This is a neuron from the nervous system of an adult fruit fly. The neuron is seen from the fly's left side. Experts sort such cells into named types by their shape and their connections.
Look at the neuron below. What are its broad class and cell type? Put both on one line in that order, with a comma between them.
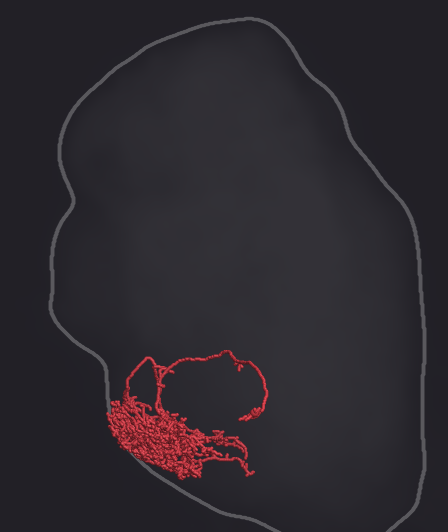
central-brain intrinsic neuron, GNG513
